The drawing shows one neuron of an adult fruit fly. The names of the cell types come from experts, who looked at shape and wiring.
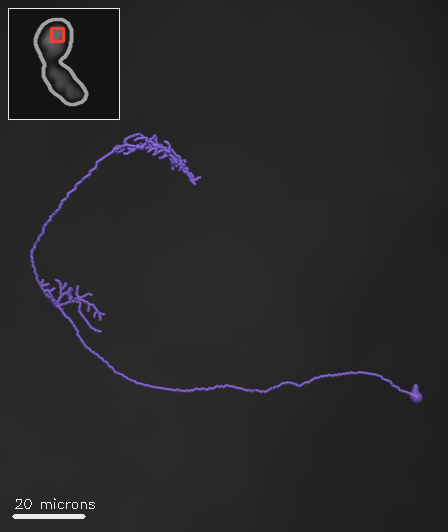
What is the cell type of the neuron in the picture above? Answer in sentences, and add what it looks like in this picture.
It is of cell type vDeltaA_b. Its broad class is central-brain intrinsic neuron. The cell body is at the lower right of the picture. From left to right in the picture it spans about 110 microns.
